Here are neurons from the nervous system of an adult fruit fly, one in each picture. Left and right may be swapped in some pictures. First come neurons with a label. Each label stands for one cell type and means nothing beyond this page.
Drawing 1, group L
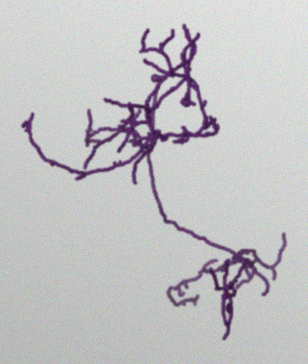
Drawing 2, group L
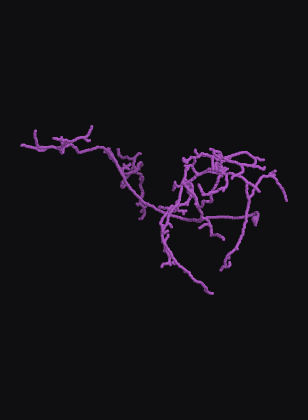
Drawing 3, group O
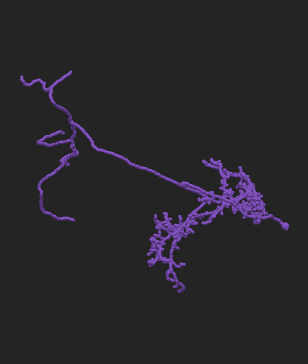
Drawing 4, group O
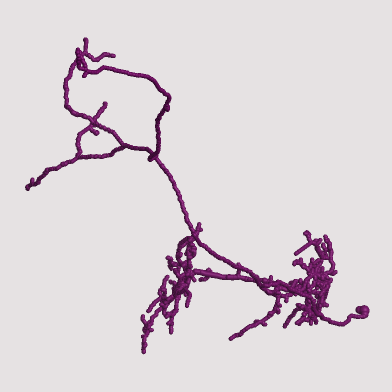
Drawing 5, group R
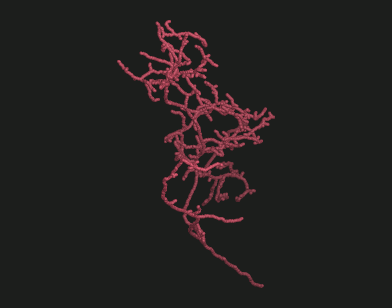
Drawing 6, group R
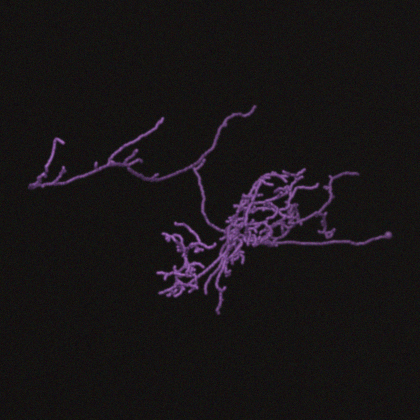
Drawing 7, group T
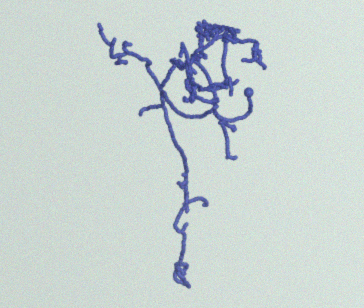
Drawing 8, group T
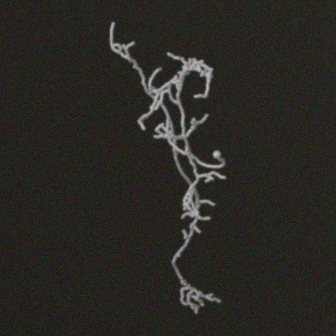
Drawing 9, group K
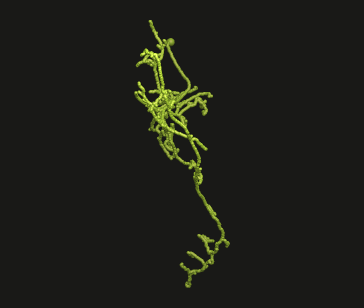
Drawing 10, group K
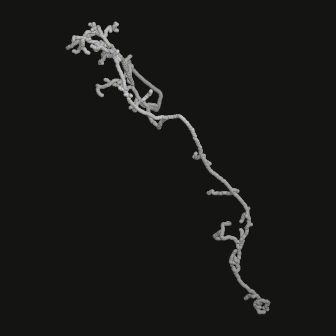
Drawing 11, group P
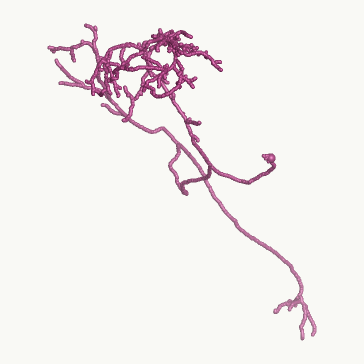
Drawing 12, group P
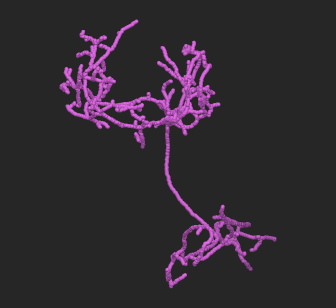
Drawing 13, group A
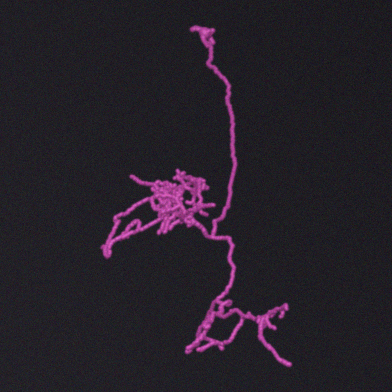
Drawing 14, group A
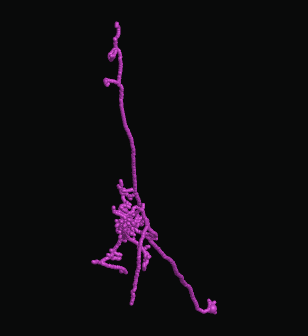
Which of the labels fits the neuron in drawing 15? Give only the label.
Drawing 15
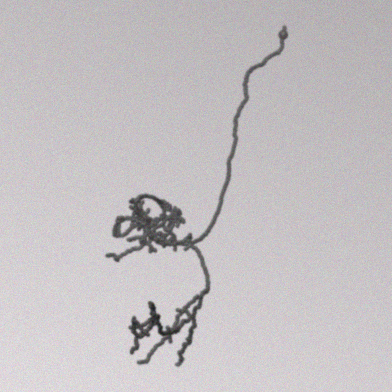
group A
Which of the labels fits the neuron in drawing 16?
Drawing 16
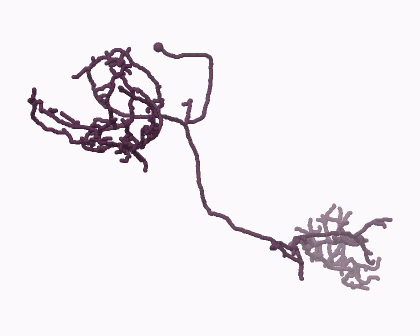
group T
